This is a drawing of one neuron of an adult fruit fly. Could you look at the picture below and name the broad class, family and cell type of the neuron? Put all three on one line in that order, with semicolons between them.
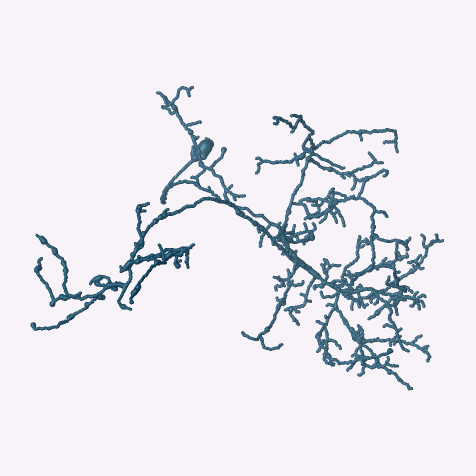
central-brain intrinsic neuron; hemilineage VLPd1; AVLP045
